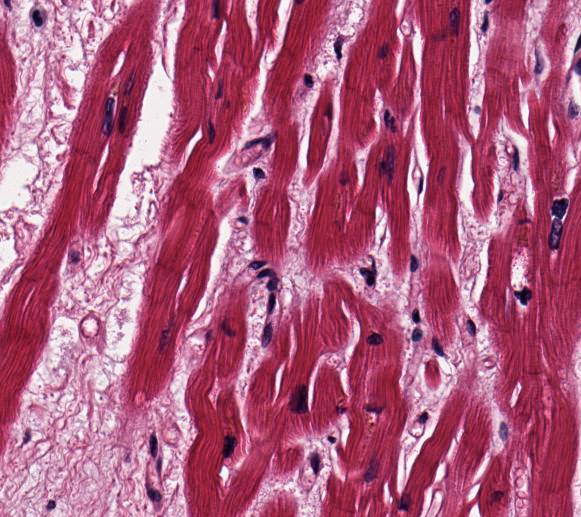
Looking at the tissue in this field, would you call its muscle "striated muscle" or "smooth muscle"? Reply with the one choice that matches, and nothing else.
Striated muscle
